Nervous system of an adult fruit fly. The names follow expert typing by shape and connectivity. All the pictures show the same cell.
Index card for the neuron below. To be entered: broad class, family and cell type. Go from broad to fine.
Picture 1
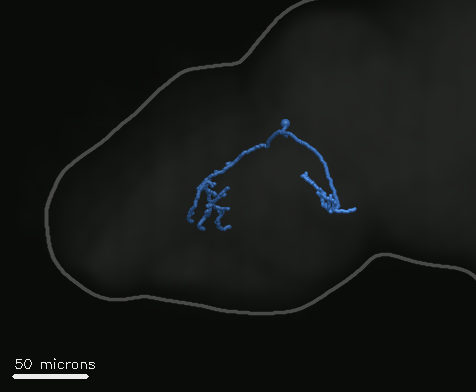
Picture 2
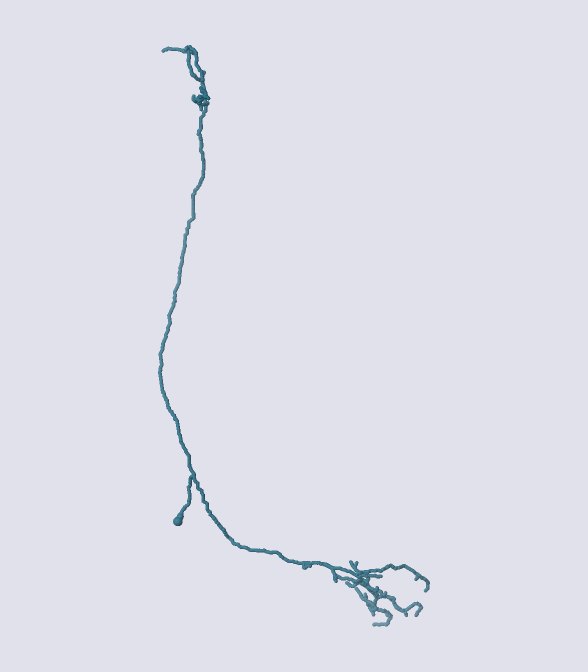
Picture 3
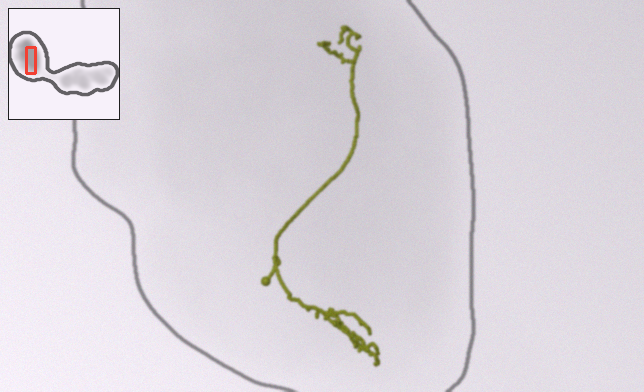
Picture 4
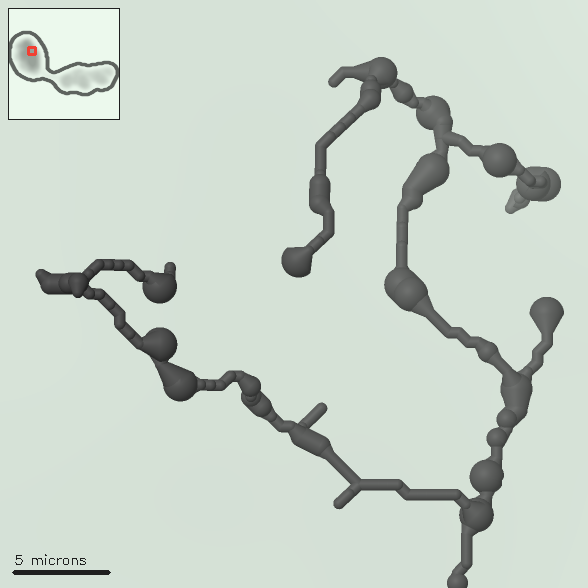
visual projection neuron; MeVP; MeVP1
